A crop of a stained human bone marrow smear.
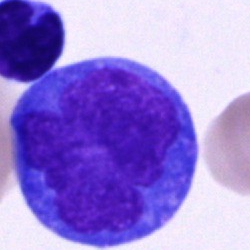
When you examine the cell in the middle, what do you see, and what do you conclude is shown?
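Around the nucleus I see a moderate rim of cytoplasm, deep blue in colour. I find no distinct granules in it. At the upper left there is a smaller, darker-staining nucleated cell. The cell in the middle is a blast.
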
